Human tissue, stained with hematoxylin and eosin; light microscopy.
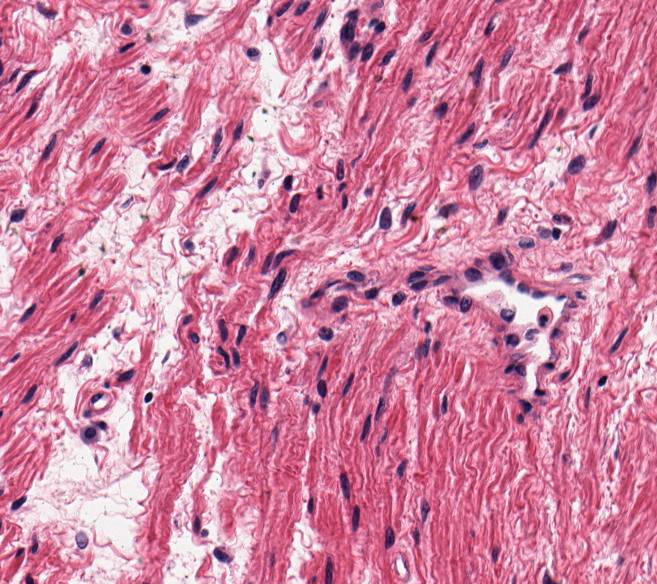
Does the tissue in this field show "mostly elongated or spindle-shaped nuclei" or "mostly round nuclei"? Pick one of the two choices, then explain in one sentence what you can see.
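Mostly elongated or spindle-shaped nuclei. The scattered nuclei among the fibres are mostly elongated and lie parallel to the fibres.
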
